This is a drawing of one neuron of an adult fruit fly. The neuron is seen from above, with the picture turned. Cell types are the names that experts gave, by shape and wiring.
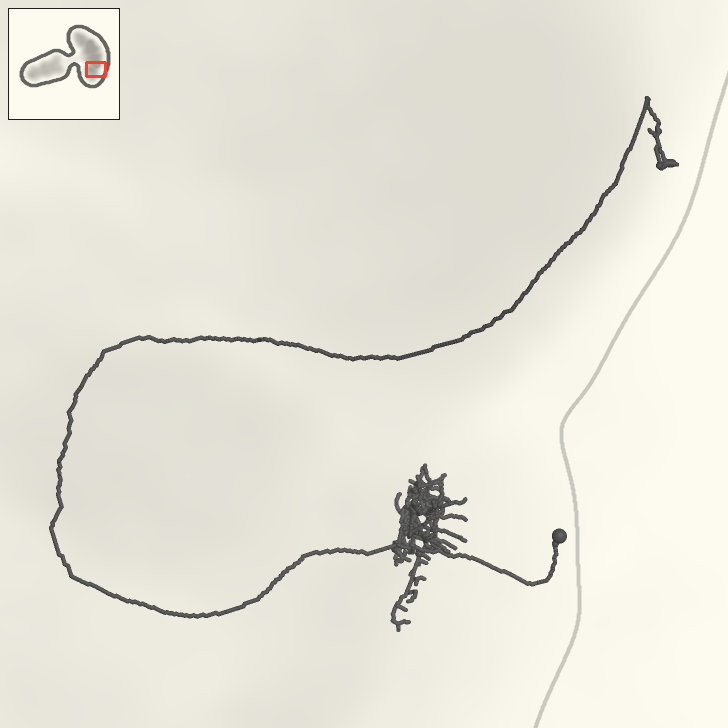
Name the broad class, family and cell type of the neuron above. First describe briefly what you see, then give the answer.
It lies in the brain. The cell body can be seen at the lower right of the picture. This is a visual projection neuron. The family is MeTu. Its cell type is MeTu3c.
